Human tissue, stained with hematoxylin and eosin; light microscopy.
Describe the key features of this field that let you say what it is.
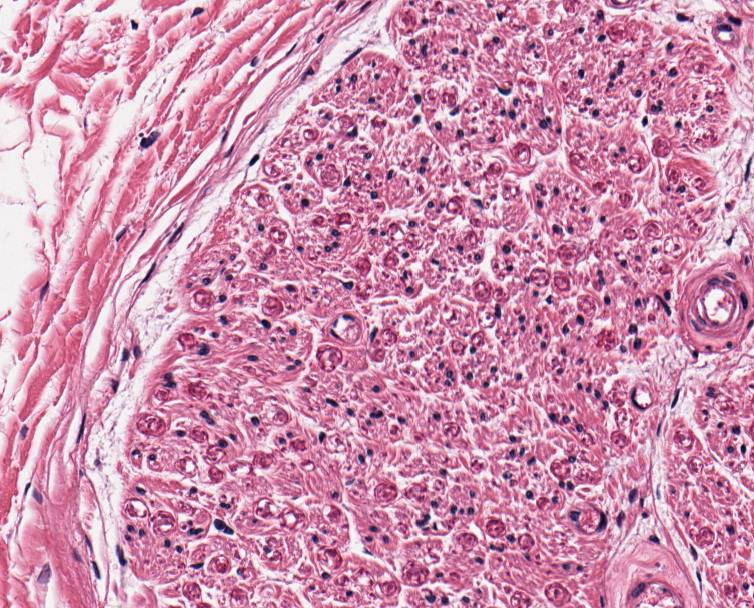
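Nerve fascicle. Large rounded bundle of tightly packed fibres, centre and right; dense connective tissue on its left. Most fibres cross-cut: small round profiles, pink central dot inside pale ring.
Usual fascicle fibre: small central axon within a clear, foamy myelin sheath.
Small dark nuclei, many elongated or curved, evenly scattered throughout.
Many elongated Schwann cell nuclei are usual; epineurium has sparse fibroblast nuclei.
Left edge lined by thin flattened cells, elongated nuclei parallel to its curved border.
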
